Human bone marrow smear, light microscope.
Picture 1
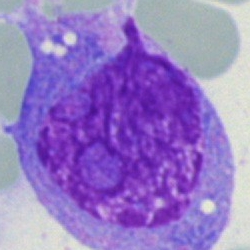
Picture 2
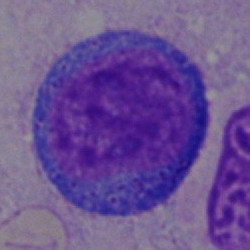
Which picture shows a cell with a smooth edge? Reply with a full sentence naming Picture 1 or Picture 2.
Smooth is the outline of the cell in picture 2.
